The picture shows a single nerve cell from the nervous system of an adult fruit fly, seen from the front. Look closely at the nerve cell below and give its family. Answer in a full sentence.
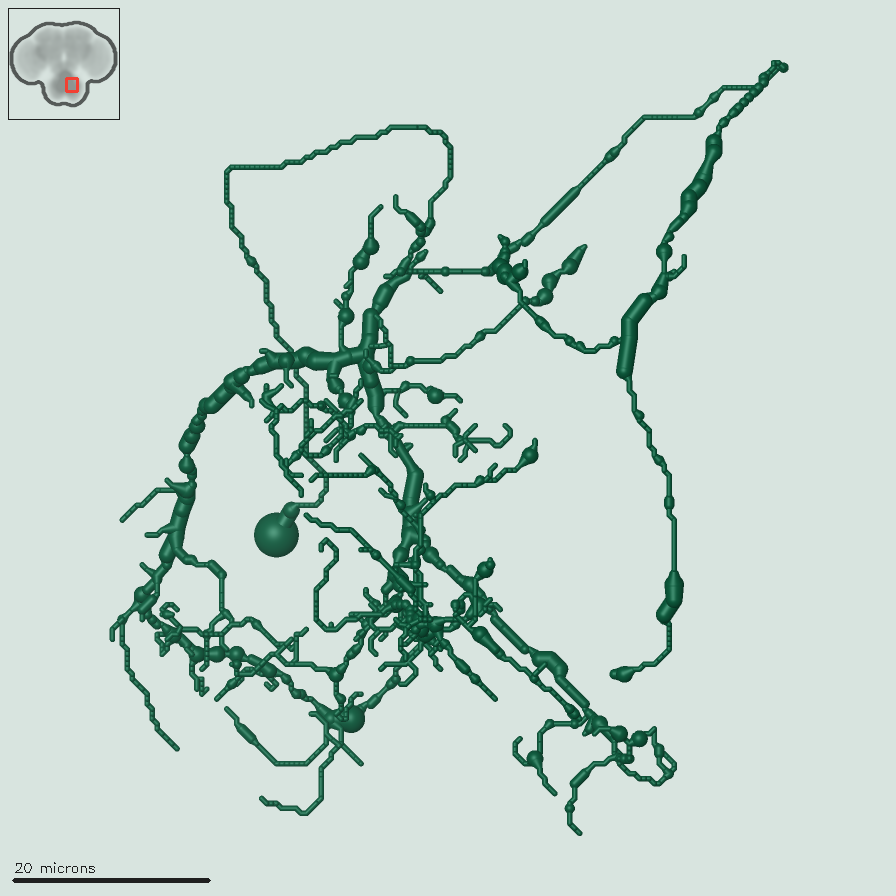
The family is hemilineage 03A.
